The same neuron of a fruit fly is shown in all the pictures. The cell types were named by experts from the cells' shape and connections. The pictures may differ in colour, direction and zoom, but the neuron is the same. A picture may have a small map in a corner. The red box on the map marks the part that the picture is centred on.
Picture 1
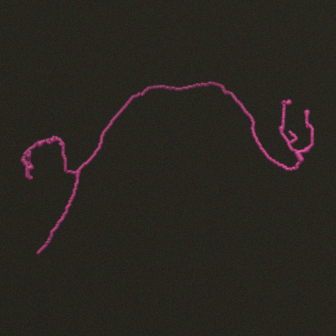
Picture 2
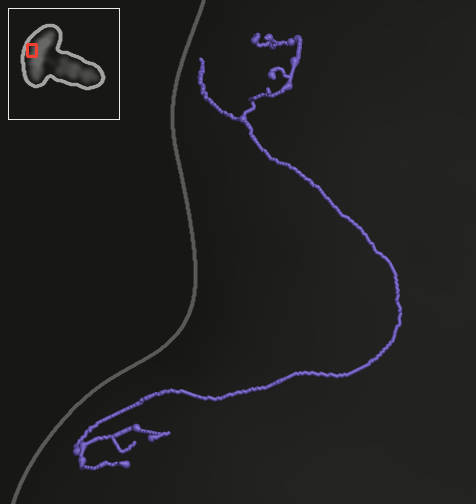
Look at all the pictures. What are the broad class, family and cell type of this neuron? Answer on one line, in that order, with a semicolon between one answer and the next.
sensory neuron entering the brain; class olfactory; ORN_DA2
